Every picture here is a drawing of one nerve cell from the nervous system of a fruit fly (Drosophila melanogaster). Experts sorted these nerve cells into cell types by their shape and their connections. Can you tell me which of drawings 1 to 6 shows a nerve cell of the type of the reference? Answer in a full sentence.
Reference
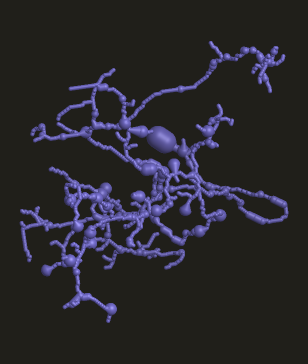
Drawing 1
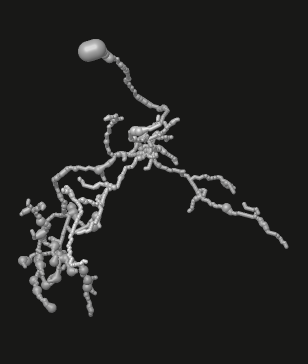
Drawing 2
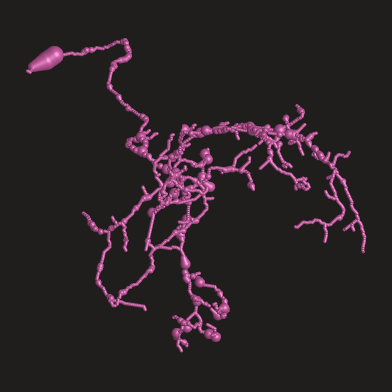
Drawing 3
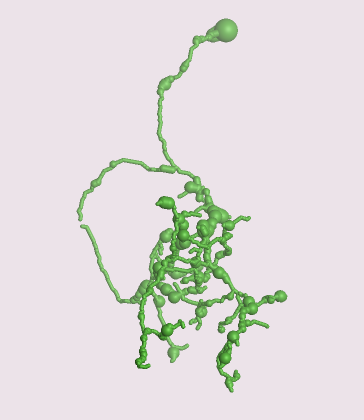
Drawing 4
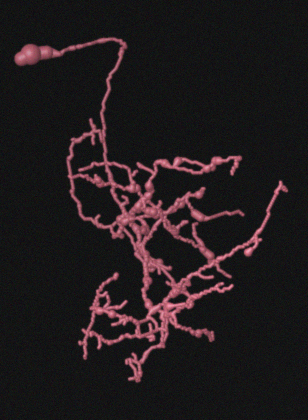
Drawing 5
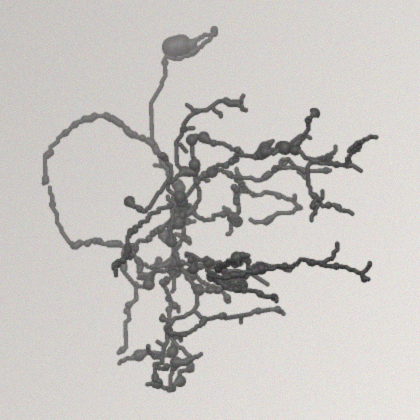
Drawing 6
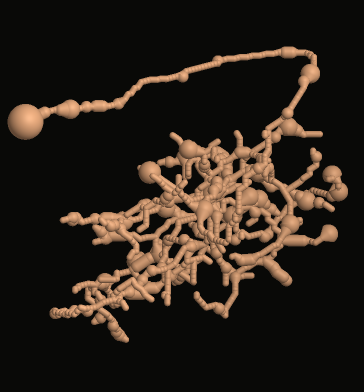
The nerve cell in drawing 2 is of the same cell type.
